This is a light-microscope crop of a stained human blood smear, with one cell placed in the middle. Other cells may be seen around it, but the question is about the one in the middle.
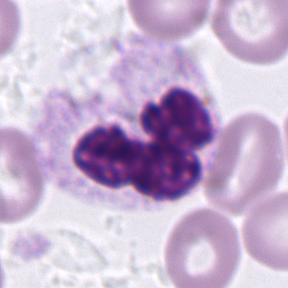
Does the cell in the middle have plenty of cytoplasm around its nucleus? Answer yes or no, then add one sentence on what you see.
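Yes. The cytoplasm is abundant and pale pinkish-lilac.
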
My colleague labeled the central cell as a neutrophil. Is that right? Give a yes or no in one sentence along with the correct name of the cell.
Yes, the cell in the center of this crop is a neutrophil.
